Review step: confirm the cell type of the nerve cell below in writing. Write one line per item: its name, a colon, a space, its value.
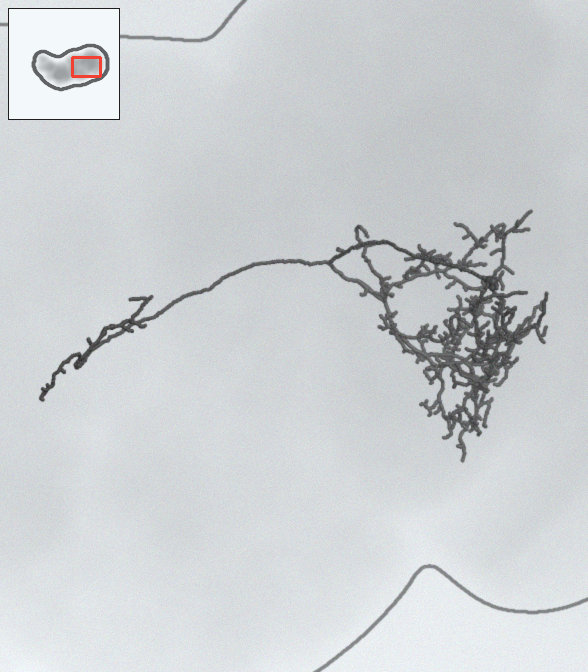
cell type: AVLP202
